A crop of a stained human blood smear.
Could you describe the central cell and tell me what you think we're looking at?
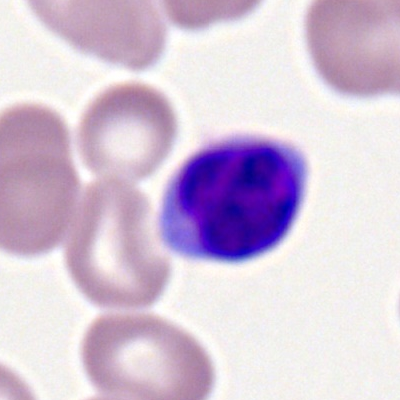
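The cell has a smooth, oval outline. Its chromatin is dark purple and condensed into darker clumps. No vacuoles are present in the cytoplasm, and no projections arise from the surface. This cell is a lymphocyte.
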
